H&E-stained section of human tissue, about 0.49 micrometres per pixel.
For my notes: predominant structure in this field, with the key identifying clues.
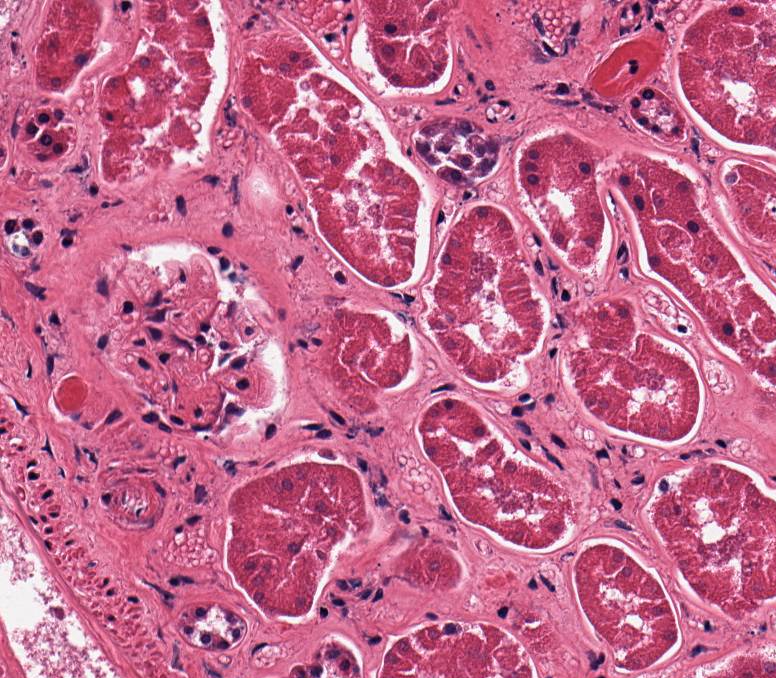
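This is the cortical labyrinth of the kidney. Round to oval tubular cross-sections crowd pink stroma; a single glomerulus lies at the left-centre. Most are lined by tall cells with granular, deeply eosinophilic cytoplasm and round dark nuclei, around narrow, irregular lumens.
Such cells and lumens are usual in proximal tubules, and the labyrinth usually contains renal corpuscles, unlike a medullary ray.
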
